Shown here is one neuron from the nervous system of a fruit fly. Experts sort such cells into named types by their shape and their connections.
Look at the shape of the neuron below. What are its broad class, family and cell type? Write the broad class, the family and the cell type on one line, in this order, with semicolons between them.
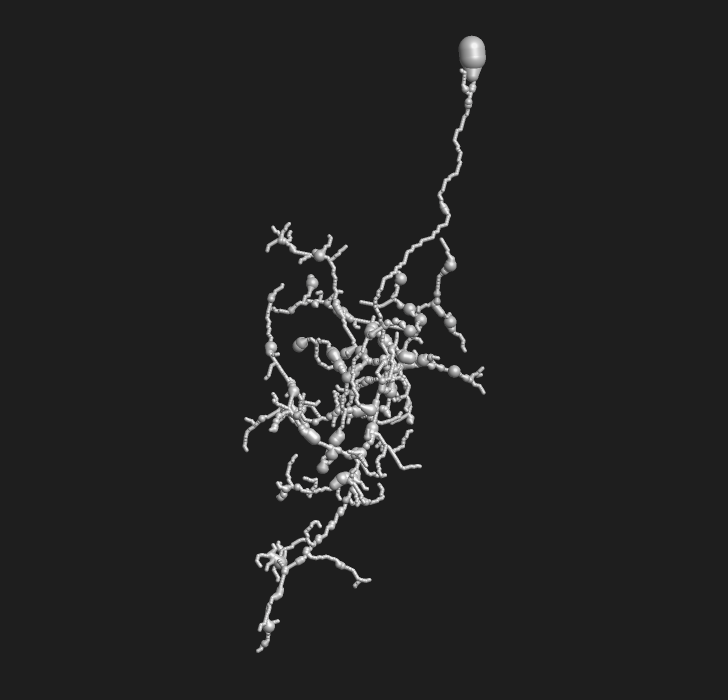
nerve-cord intrinsic neuron; hemilineage 01B; IN01B059_b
